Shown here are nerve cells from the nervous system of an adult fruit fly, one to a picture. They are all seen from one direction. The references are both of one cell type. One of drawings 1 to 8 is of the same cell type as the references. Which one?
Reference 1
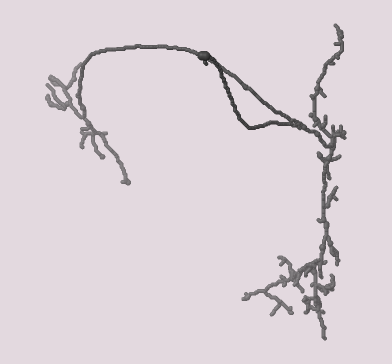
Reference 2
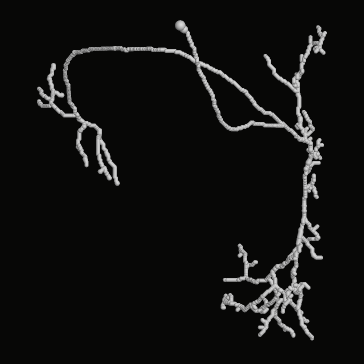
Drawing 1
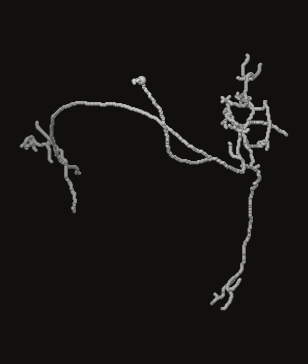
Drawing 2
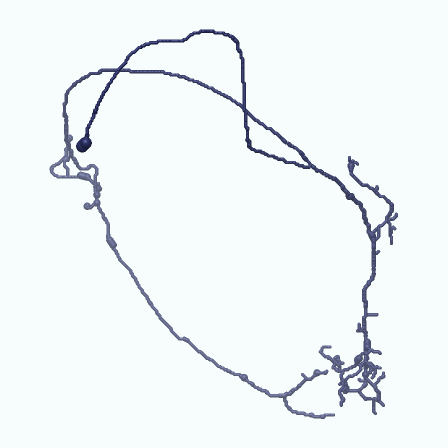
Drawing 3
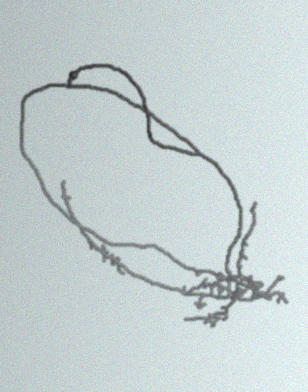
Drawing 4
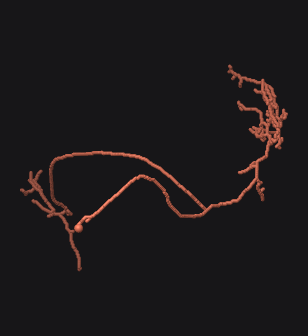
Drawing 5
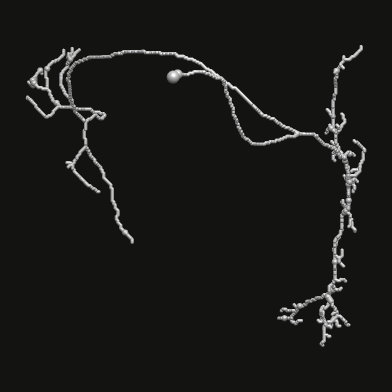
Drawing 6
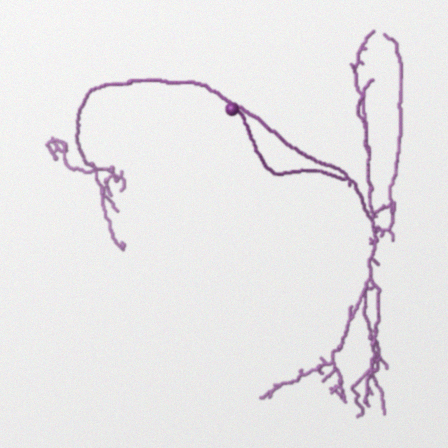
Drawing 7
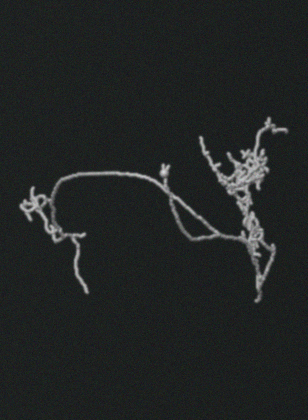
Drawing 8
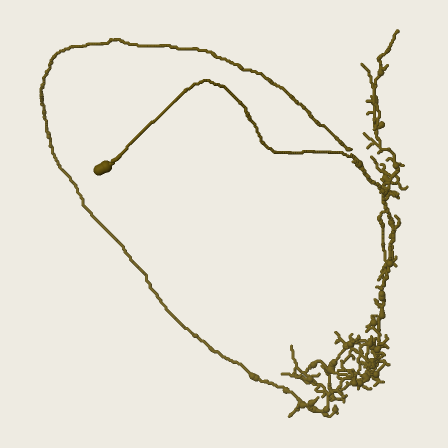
5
